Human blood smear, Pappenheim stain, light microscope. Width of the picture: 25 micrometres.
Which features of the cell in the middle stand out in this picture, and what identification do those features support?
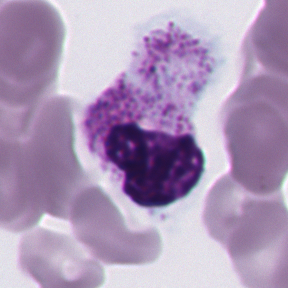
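Nucleus in lower part of cell, most cytoplasm above it. Chromatin dark purple, dense, small paler spots scattered through. Nucleoli not seen. Many small purple-magenta granules scattered in cytoplasm above and left of nucleus. Segmented neutrophil.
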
